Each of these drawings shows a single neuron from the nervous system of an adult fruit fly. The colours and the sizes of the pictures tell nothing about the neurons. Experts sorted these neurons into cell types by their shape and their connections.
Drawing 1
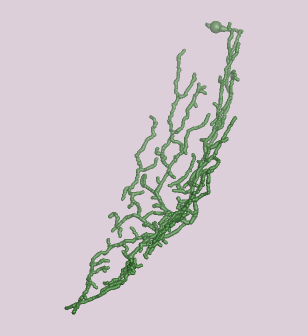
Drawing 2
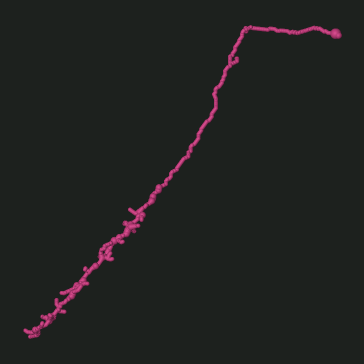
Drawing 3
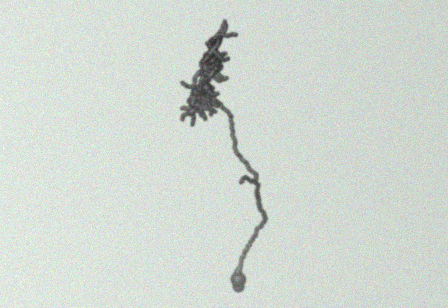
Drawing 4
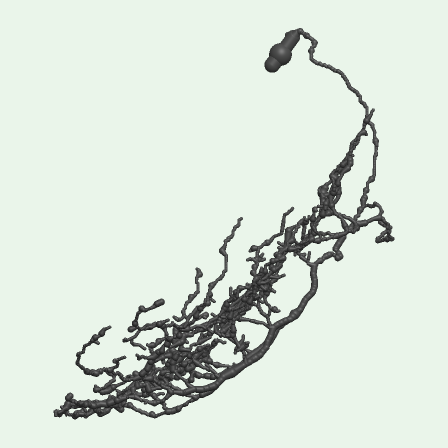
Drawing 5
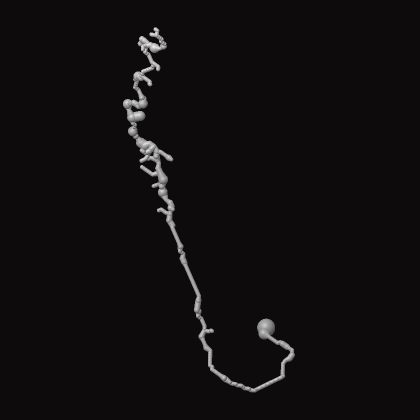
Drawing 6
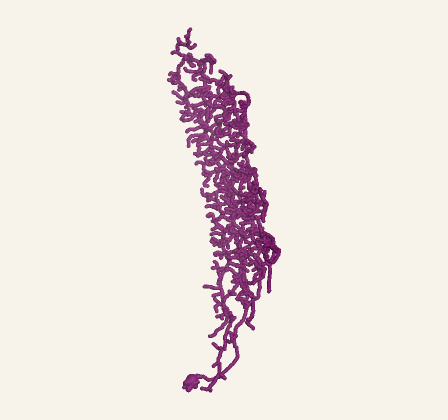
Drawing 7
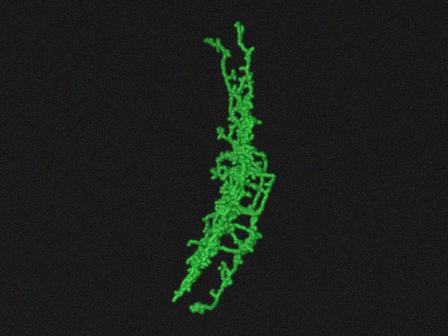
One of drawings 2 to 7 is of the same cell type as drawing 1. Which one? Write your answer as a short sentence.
Drawing 4 is of the same cell type.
